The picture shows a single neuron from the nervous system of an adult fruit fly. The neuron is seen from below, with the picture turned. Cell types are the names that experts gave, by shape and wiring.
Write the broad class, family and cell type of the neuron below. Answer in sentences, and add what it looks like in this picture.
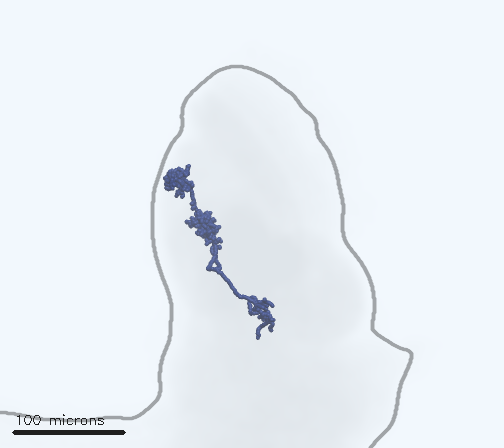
It is a visual projection neuron. The family is hemilineage VPNd1. The cell type is LPLC2. It lies in the brain. By the scale bar it is about 160 microns tall in this view.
